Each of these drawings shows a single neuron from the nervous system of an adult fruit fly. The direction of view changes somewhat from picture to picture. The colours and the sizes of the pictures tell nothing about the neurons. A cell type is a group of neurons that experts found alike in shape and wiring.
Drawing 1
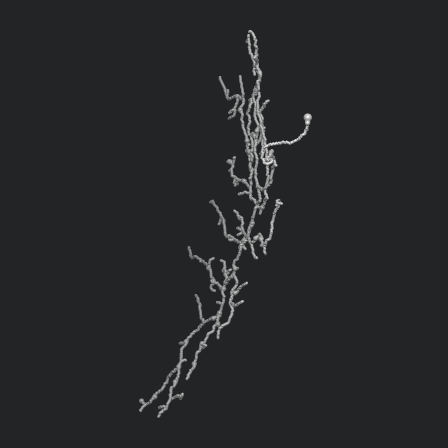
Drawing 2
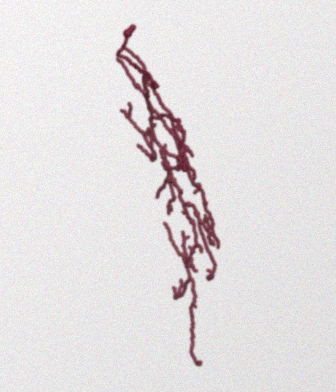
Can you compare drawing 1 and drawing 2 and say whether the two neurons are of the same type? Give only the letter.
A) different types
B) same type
B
